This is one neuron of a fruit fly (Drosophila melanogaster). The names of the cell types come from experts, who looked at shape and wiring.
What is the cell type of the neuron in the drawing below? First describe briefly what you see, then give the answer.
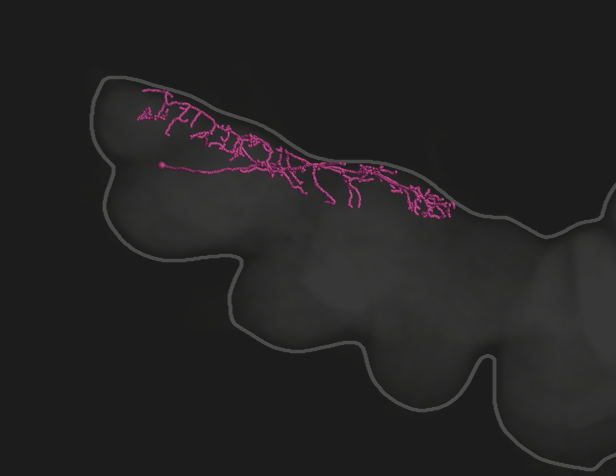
As drawn here it is wider than it is tall. This is a nerve-cord intrinsic neuron. The cell type is INXXX193.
